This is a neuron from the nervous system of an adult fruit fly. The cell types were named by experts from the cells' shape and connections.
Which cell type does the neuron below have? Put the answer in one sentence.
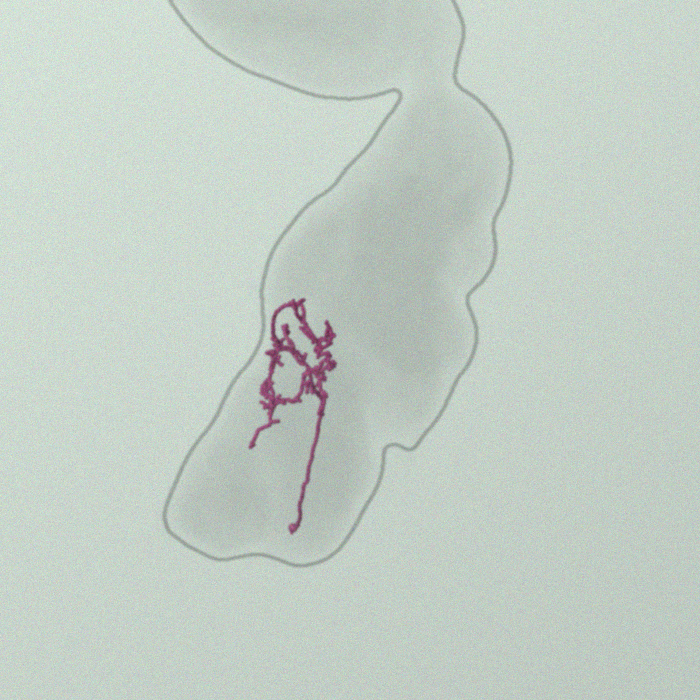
The cell type is IN06B064.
